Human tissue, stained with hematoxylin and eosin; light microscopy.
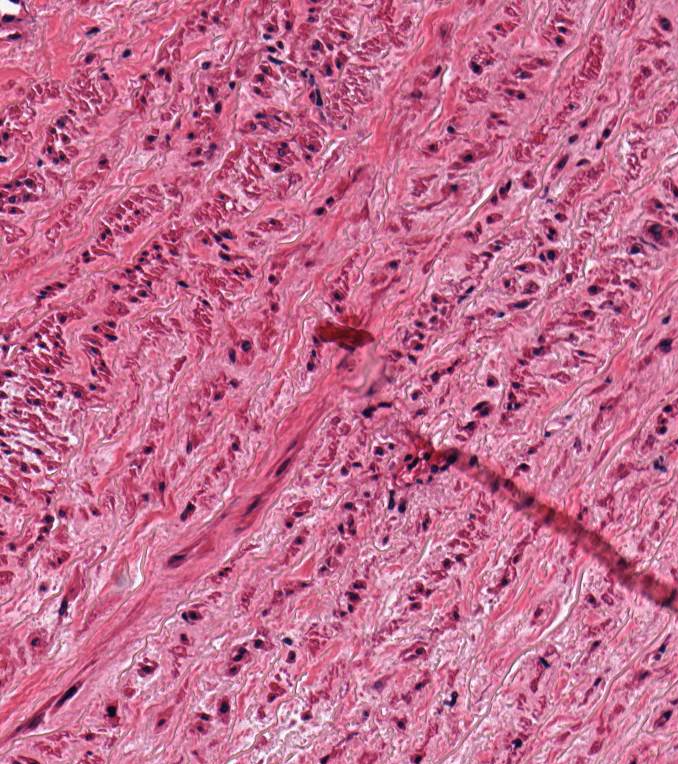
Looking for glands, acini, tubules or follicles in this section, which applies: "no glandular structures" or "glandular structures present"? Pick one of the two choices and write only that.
No glandular structures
